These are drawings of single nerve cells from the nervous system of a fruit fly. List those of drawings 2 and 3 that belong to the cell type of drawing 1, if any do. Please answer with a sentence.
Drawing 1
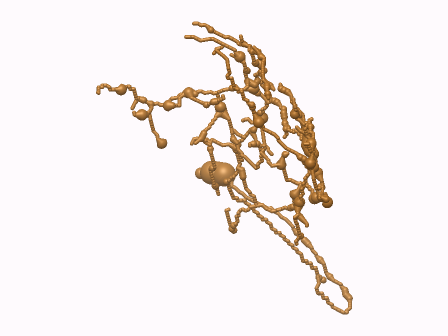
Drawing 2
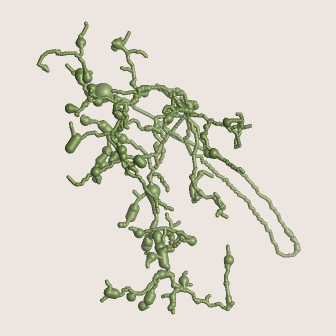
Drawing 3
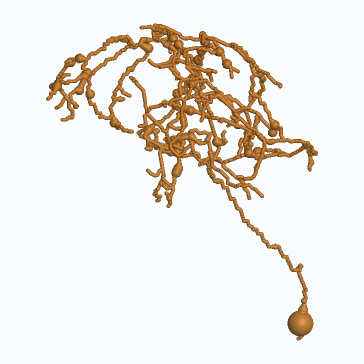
None of them is of the same cell type.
